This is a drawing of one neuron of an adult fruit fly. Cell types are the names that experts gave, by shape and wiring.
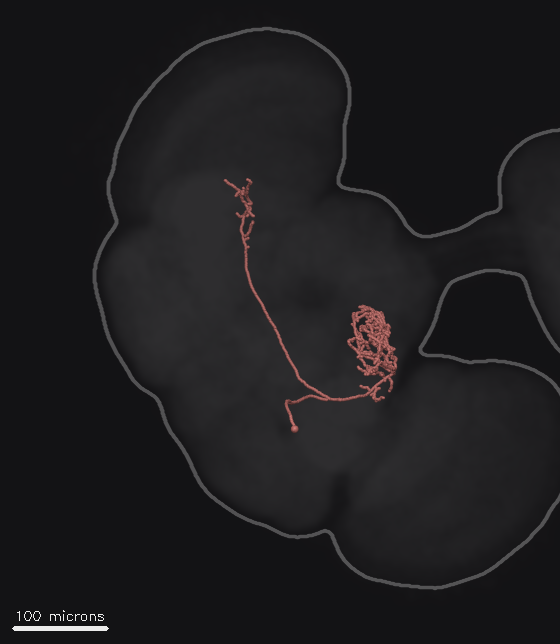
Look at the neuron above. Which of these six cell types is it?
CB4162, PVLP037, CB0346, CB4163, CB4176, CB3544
CB4176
